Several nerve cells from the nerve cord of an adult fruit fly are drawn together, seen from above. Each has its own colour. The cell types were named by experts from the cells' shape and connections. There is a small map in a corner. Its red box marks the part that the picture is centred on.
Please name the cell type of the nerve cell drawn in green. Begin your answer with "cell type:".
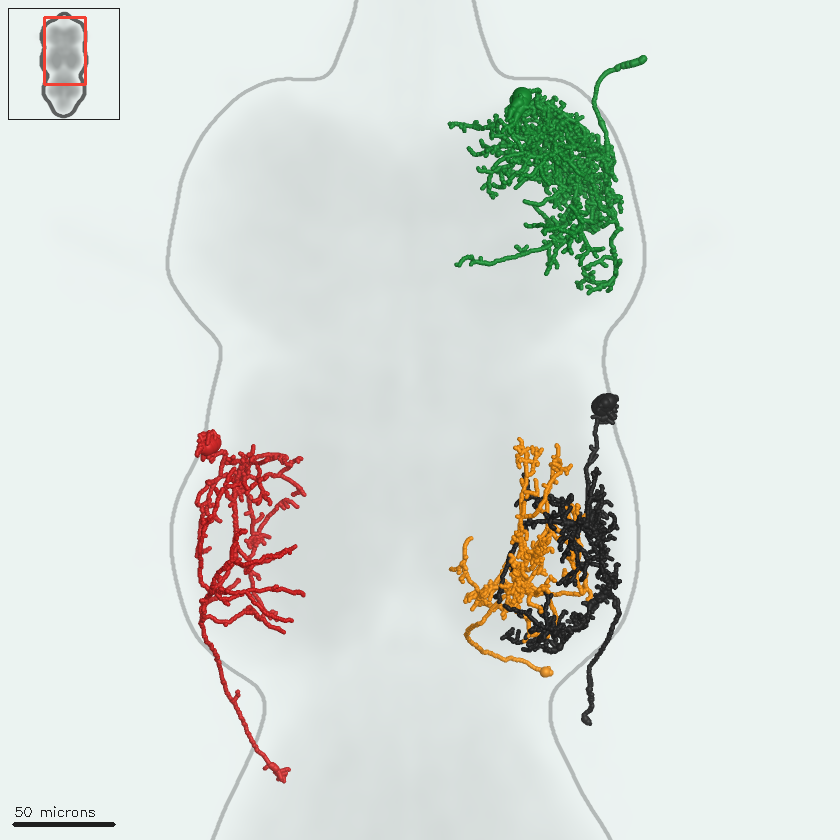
cell type: Tergopleural/Pleural promotor MN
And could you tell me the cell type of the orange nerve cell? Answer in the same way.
cell type: Sternal posterior rotator MN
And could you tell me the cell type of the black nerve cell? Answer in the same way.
cell type: Sternal anterior rotator MN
